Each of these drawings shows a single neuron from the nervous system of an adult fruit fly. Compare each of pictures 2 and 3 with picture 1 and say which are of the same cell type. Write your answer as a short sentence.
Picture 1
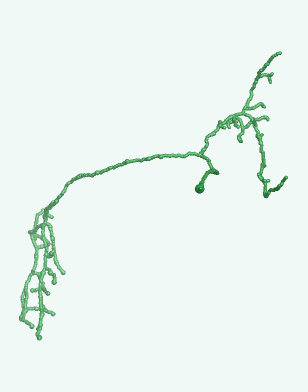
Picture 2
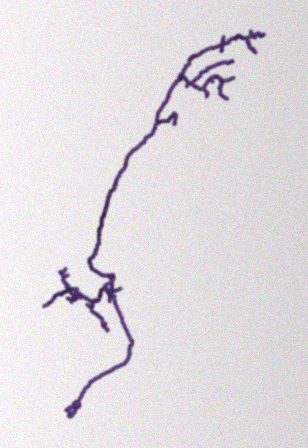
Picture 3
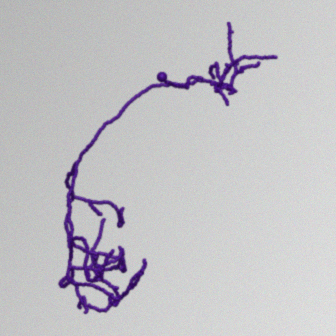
Picture 2 is of the same cell type.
